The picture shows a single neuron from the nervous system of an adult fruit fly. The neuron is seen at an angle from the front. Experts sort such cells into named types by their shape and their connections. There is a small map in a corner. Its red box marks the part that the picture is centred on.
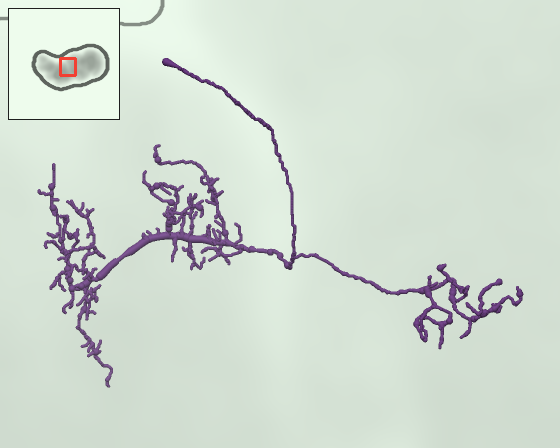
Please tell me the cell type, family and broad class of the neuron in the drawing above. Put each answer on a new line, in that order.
LPLC2
hemilineage VPNd1
visual projection neuron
